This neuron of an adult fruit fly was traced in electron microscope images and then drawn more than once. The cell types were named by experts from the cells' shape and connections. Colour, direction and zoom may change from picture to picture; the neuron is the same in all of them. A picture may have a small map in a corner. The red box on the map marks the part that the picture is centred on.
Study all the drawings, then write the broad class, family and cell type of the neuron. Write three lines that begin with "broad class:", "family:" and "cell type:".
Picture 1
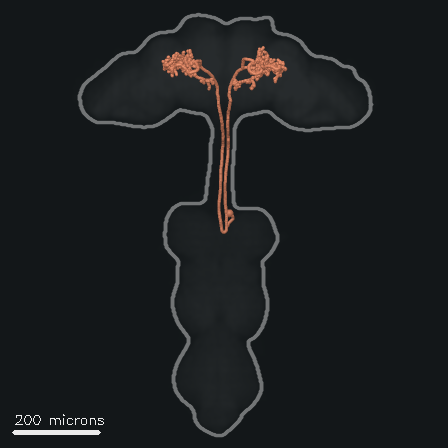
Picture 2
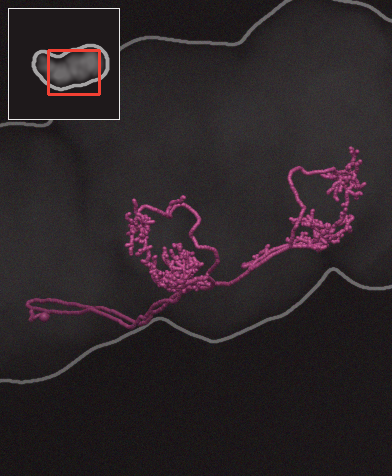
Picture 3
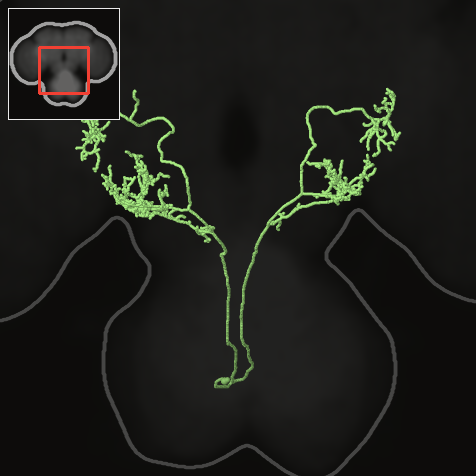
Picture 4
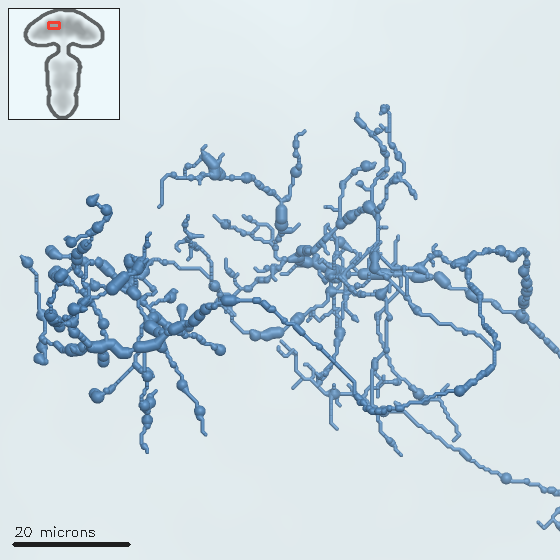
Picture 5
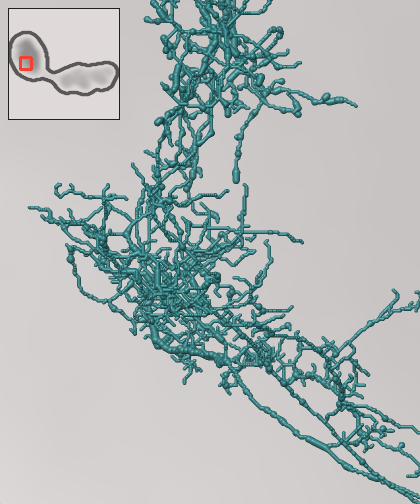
broad class: ascending neuron
family: hemilineage 01A
cell type: AN01A086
